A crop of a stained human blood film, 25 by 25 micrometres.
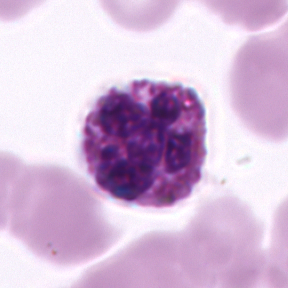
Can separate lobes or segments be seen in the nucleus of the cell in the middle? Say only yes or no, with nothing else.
Yes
